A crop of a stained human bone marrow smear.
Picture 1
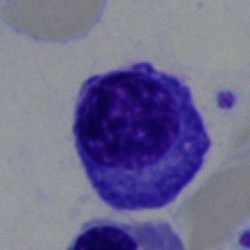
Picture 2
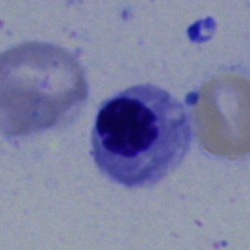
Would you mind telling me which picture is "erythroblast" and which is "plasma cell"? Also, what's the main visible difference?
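To my eye, the plasma cell is the one in picture 1, and the erythroblast is in picture 2. The cytoplasm is what strikes me first: deep blue in picture 1, but only a moderate rim of pale bluish-grey in picture 2.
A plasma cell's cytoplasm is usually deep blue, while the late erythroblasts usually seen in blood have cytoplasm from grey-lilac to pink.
Then the nucleus: in picture 1 it sits toward the upper left, the cytoplasm widest below and to its right; in picture 2 the cytoplasm surrounds it, widest on the right and lower side.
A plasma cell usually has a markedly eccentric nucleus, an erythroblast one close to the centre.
Chromatin is clumped in both: into dark patches with paler spots between them in picture 1, densely and dark purple in picture 2, where no nucleoli can be seen.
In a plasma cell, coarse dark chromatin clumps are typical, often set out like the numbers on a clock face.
The outlines differ too: angular, with several fairly straight edges, in picture 1; roughly round and smooth in picture 2. Neither cell shows distinct granules in its cytoplasm.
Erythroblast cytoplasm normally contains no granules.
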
